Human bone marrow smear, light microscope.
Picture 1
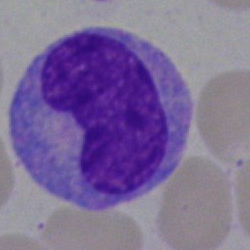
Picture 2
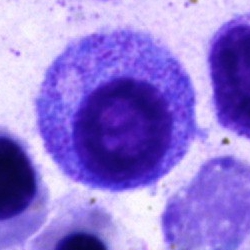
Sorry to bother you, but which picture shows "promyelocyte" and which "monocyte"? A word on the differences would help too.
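The monocyte is in picture 1, the promyelocyte in picture 2. Nuclear shape first: the monocyte's nucleus is kidney-shaped, indented on the left, while the promyelocyte's sits off-centre toward the lower right.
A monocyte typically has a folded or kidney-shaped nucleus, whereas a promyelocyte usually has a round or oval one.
Nucleoli: none can be seen in the monocyte.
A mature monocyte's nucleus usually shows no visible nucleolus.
Chromatin: dark purple in both, mottled and clumped in the monocyte, with paler areas near the nuclear centre in the promyelocyte. Cytoplasm: in the monocyte it is widest at the lower left, filling the nuclear indentation, and holds no vacuoles; in the promyelocyte it forms a broad blue rim, widest on the upper-left side.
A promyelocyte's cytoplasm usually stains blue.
Outline: round in both, and smooth in the monocyte. Around the promyelocyte, parts of other nucleated cells lie at the picture's edges.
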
